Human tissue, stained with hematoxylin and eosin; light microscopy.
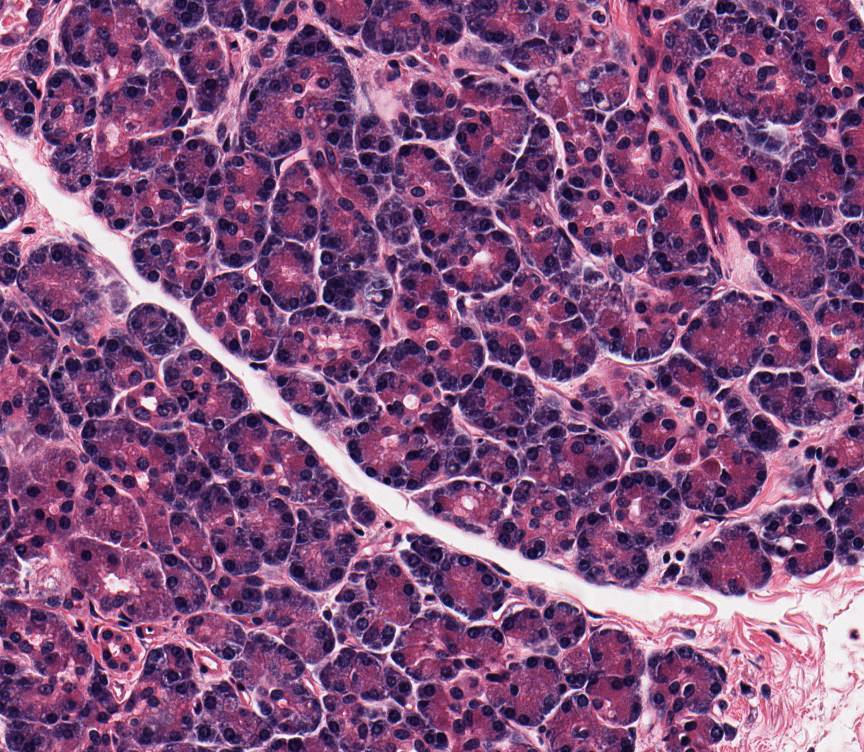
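Pancreas, stained with haematoxylin and eosin. Notice how each acinus is a rounded cluster of pyramidal cells gathered around a small central lumen. The acinar nuclei are round and dark, sitting at the base of the cells. Follow the cytoplasm from base to apex: purple, then pink and granular. In the lower right corner lie loose, wavy pink collagen fibres.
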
